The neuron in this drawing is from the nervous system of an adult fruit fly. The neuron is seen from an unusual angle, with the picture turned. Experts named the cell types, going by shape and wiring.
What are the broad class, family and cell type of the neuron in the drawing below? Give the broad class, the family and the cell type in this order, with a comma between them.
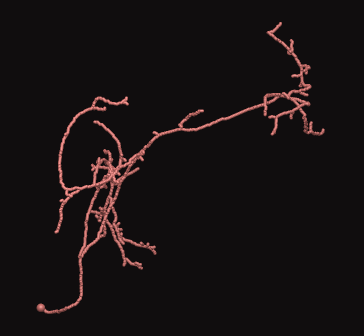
central-brain intrinsic neuron, hemilineage AOTUv3_dorsal, SMP019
